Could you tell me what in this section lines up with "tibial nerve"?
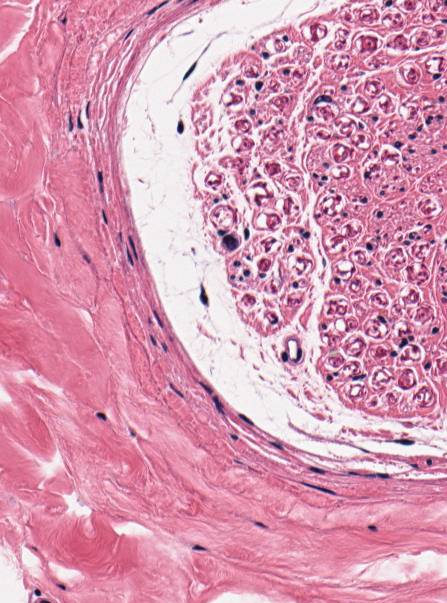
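Goes with tibial nerve: a large rounded bundle of transversely cut nerve fibres in the upper right.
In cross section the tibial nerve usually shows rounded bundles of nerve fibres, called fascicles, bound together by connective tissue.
Each fibre: small round profile, central pink axon inside a pale ring. Small dark nuclei scattered between the fibres within the bundle. Bundle enclosed by several concentric layers of flattened cells with thin elongated nuclei.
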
